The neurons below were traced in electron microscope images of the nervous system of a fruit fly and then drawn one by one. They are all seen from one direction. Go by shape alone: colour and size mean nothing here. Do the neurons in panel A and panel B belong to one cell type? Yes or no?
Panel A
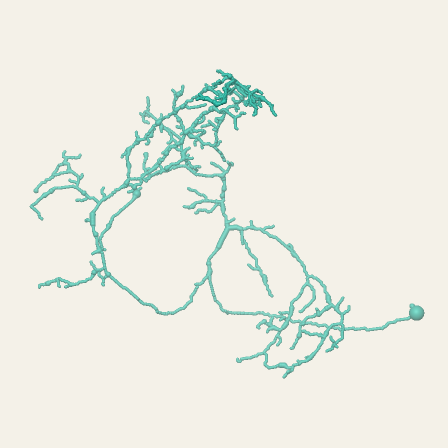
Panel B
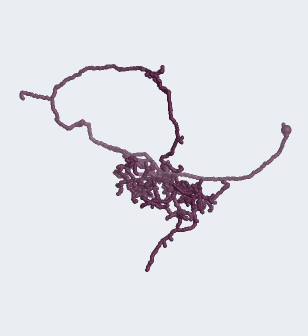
no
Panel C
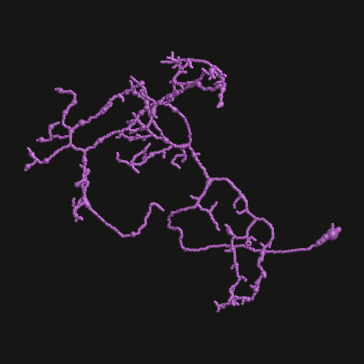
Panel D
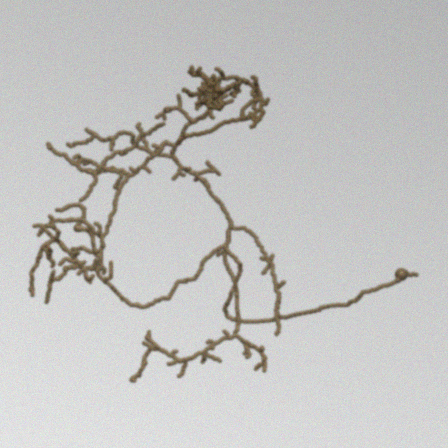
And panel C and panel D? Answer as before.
no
